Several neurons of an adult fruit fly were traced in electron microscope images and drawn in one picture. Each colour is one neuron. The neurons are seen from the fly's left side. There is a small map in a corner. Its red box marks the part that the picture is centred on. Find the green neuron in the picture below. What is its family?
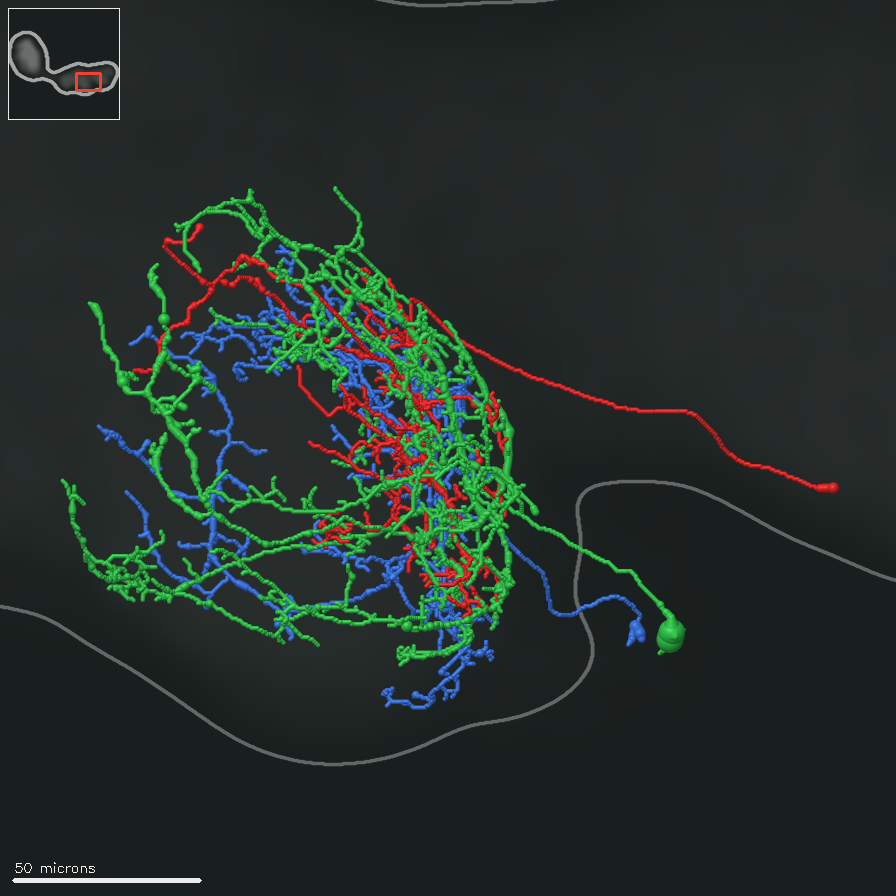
hemilineage 20A.22A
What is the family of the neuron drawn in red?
hemilineage 03A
